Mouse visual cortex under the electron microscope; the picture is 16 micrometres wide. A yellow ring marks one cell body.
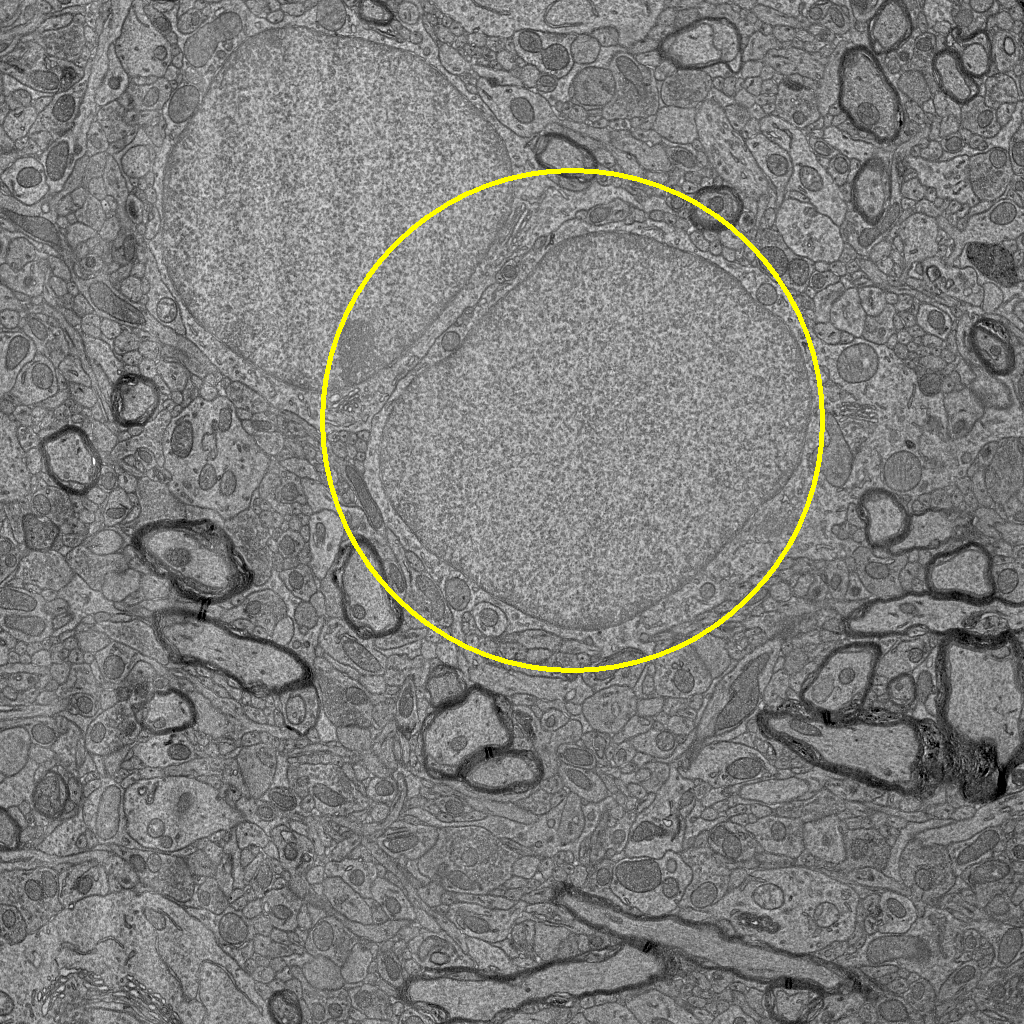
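Astrocyte (marked cell), electron micrograph of mouse visual cortex. The nuclear envelope is smooth, without deep infoldings, and the chromatin is fine-grained and evenly distributed through the nucleus. No nucleolus appears in this section. A second cell body with a large pale nucleus lies close against the astrocyte at upper left.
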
